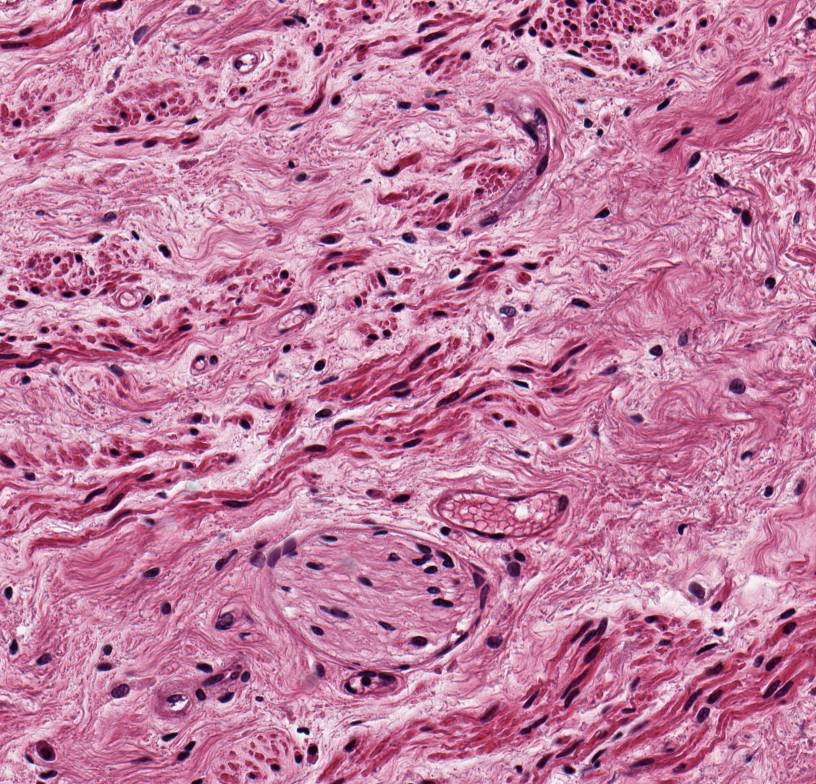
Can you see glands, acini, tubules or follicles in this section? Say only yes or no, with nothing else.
No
